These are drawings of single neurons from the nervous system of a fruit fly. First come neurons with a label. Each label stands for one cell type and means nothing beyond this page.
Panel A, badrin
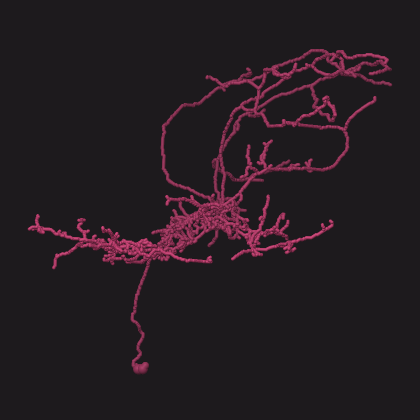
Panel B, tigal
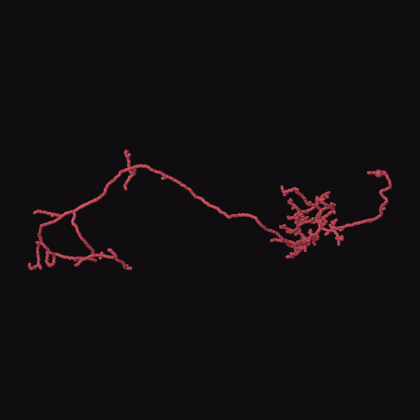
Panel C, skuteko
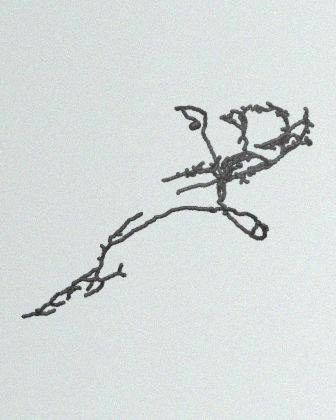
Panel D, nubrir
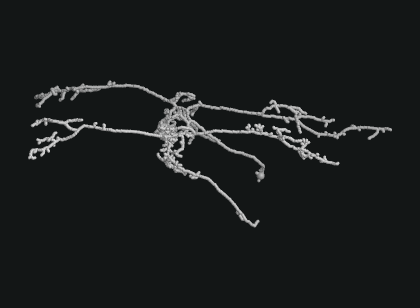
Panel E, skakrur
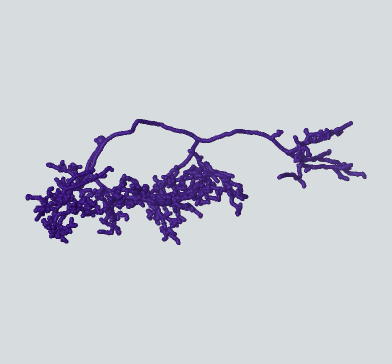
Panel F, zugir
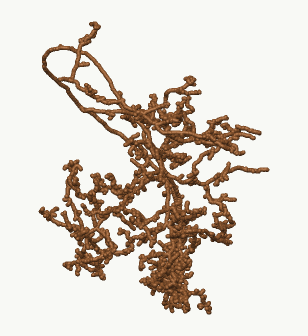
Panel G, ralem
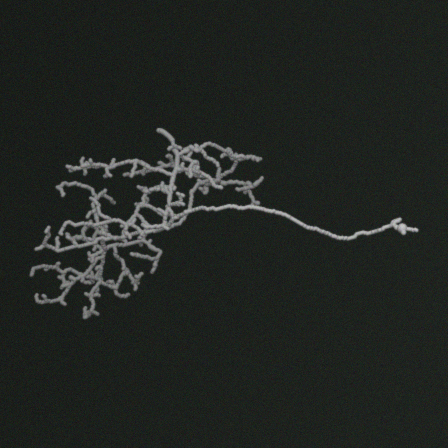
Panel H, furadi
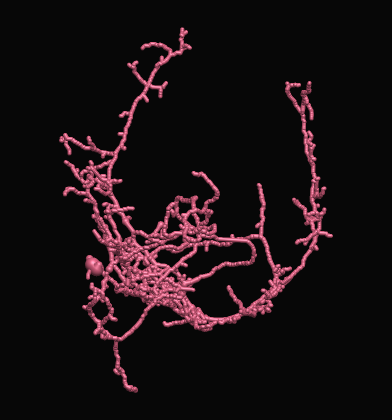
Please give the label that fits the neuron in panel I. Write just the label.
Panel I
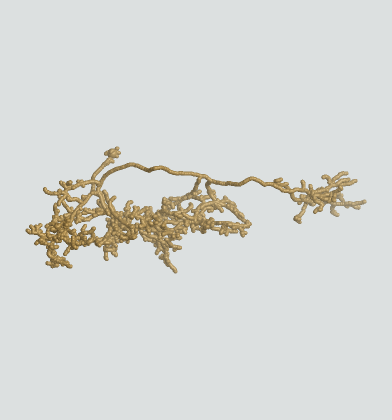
skakrur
